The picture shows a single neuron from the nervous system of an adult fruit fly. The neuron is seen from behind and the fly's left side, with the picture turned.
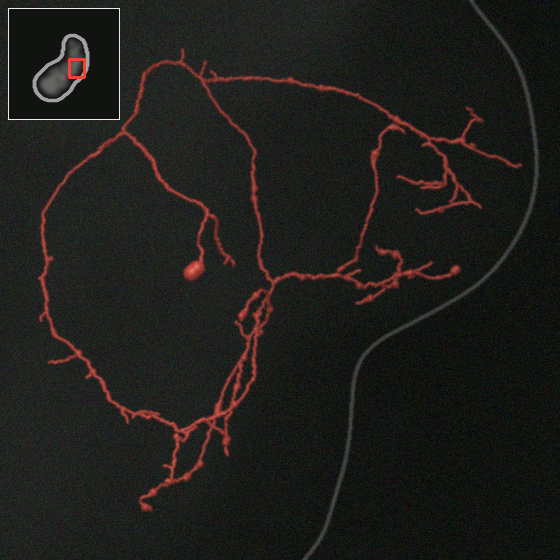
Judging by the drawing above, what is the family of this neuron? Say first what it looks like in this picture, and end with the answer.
In this view it is about as wide as it is tall. It is a nerve-cord intrinsic neuron. Its family is hemilineage 12B.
